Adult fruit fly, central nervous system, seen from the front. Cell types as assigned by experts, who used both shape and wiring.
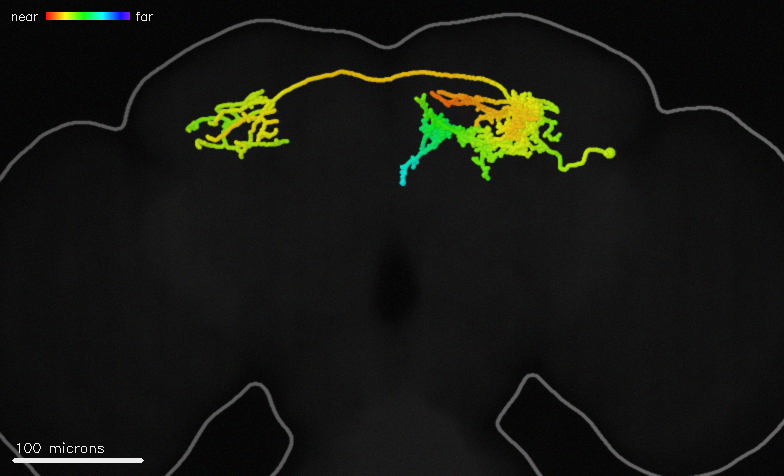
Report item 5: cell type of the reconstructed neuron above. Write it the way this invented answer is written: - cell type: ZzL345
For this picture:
- cell type: SIP017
